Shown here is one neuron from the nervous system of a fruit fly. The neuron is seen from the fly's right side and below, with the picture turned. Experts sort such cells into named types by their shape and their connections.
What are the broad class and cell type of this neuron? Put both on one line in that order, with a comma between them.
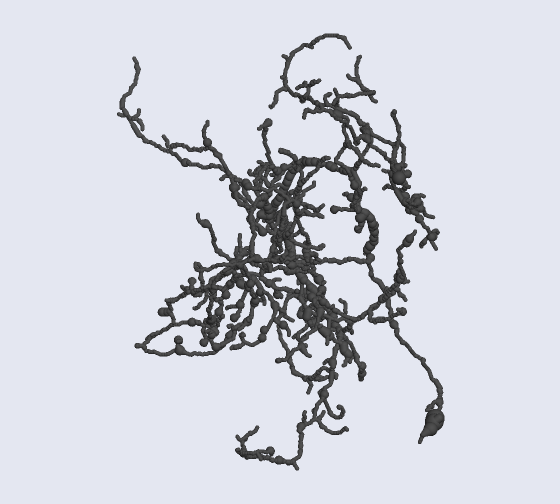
central-brain intrinsic neuron, CB0510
